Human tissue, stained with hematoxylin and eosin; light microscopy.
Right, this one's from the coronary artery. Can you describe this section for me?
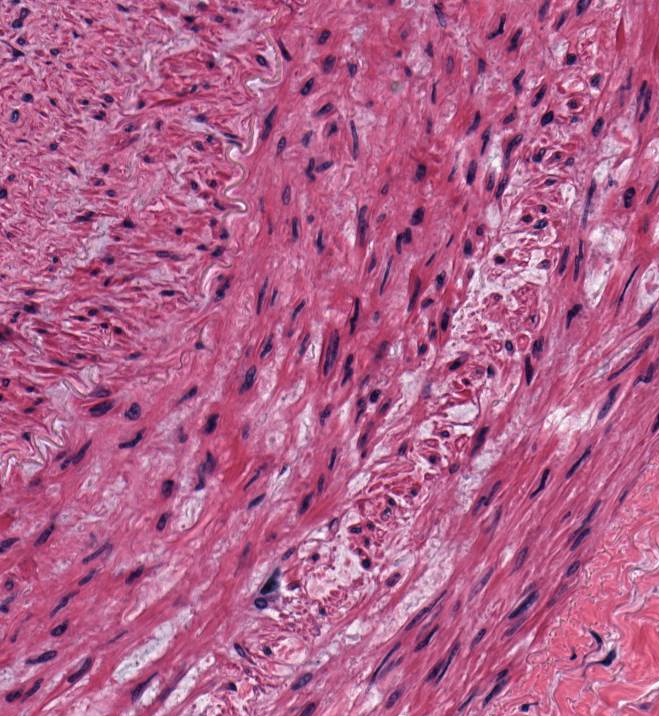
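Layout: a broad, curved band of spindle cells, diagonal from top right to bottom left. Nuclei: dark, elongated, blunt-ended, parallel to the band. Cytoplasm: pink, cell borders indistinct. Just right of centre, parallel to the fibres: a narrow strip of pale, vacuolated cells with clear cytoplasm.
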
